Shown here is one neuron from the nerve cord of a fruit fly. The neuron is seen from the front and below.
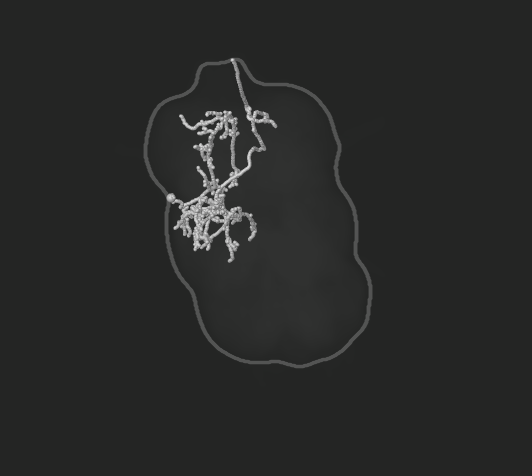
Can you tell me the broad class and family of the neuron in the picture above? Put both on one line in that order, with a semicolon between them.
ascending neuron; hemilineage 18B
